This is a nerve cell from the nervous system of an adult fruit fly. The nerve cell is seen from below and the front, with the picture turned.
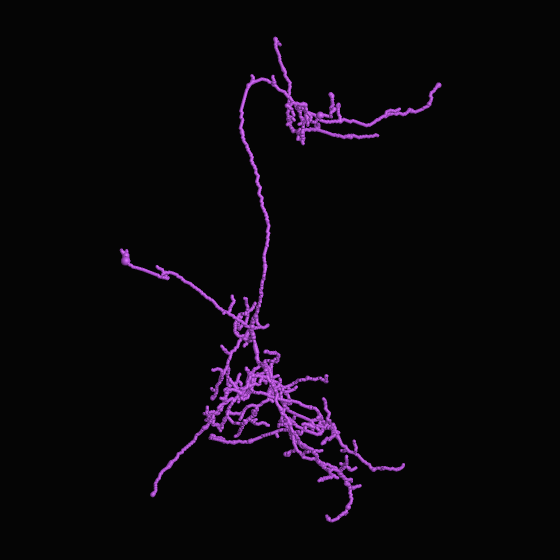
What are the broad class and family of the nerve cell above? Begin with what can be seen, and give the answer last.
The cell body can be seen on the left of the picture. The picture shows dozens of branch ends. This is a nerve-cord intrinsic neuron. The family is hemilineage 01A.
